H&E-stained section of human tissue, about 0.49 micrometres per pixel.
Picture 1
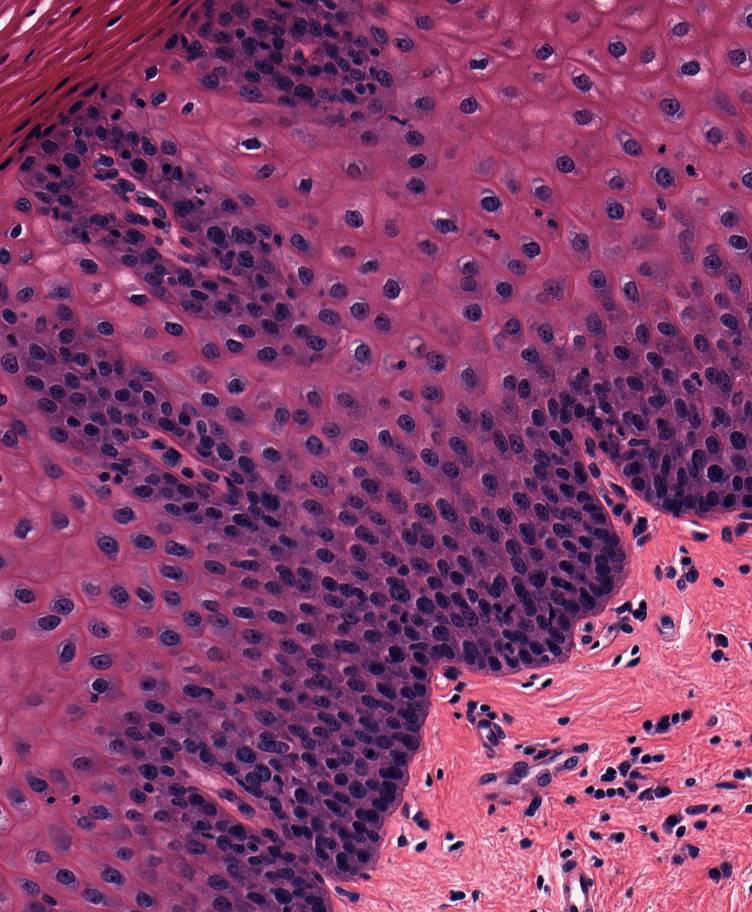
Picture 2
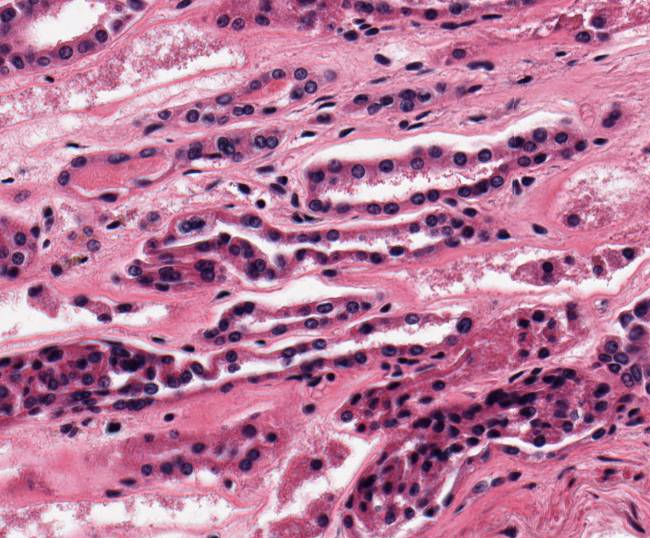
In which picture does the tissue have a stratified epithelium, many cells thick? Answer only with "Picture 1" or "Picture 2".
Picture 1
